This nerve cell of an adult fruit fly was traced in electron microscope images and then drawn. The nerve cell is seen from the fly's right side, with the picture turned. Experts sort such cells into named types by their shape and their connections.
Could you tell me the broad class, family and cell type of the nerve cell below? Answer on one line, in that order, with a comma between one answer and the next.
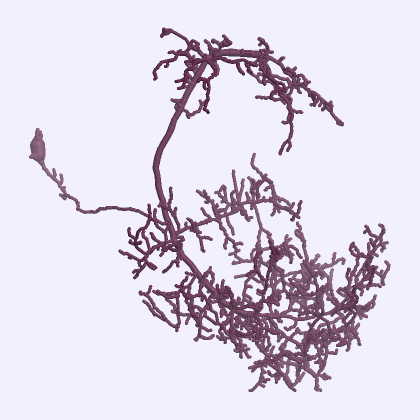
nerve-cord intrinsic neuron, hemilineage 13B, IN13B006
